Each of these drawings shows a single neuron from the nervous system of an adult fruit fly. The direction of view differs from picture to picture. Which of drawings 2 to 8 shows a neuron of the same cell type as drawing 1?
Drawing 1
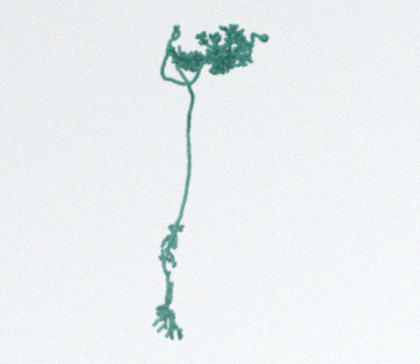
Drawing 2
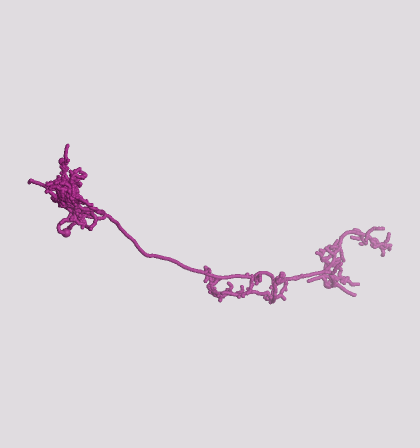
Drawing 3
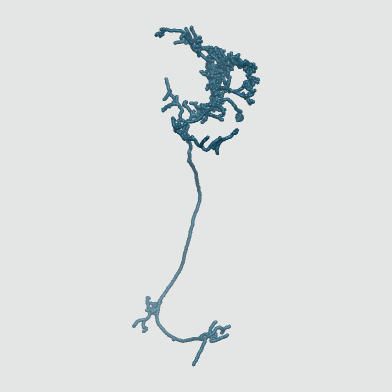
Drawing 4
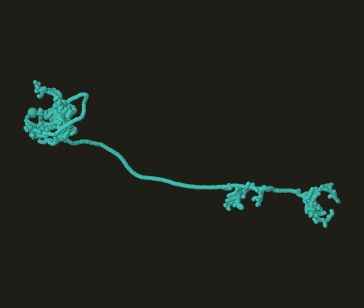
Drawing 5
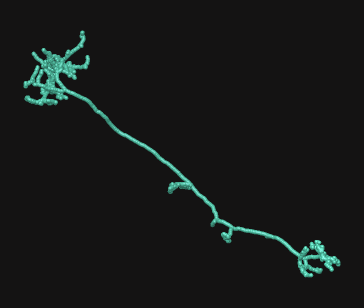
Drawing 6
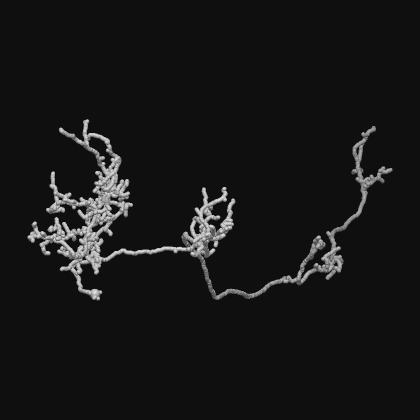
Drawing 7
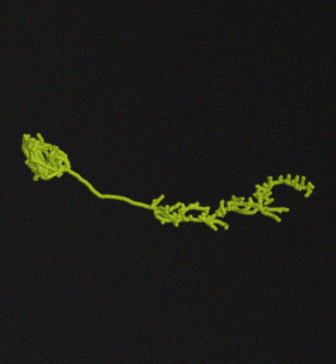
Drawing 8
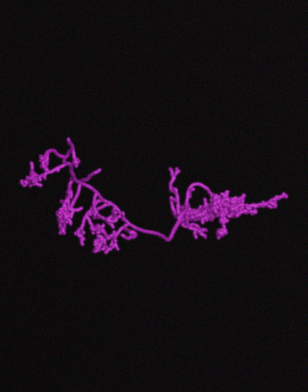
Drawing 4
